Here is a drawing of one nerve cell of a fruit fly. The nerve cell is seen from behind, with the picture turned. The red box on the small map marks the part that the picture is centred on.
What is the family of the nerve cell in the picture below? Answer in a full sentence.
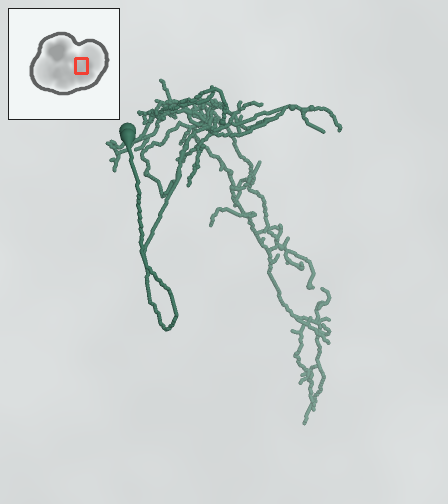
The family is hemilineage DM5_ventral.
